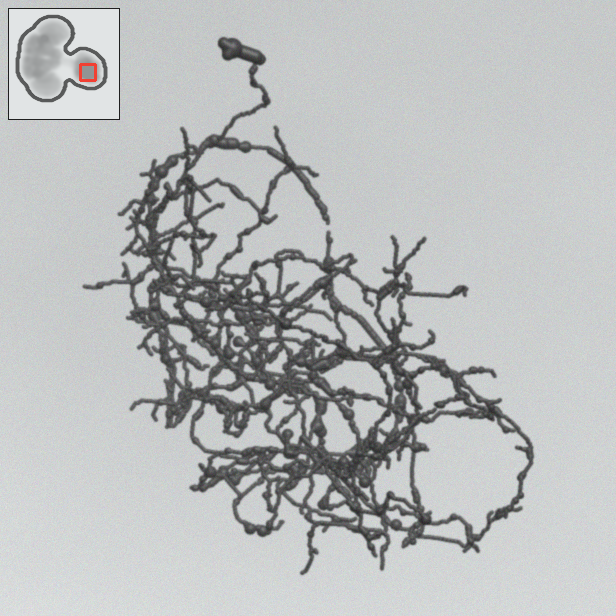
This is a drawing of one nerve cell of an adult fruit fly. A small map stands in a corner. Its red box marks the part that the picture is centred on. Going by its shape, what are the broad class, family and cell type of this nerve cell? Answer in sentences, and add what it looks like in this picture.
This is a nerve-cord intrinsic neuron. Its family is hemilineage 13B. The cell type is INXXX290. As drawn here it is about as wide as it is tall.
